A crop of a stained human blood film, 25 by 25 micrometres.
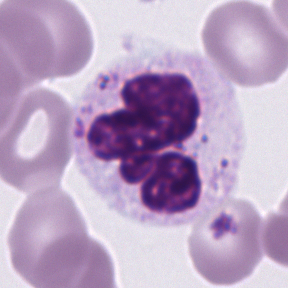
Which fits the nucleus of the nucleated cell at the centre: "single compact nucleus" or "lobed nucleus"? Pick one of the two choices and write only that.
Lobed nucleus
